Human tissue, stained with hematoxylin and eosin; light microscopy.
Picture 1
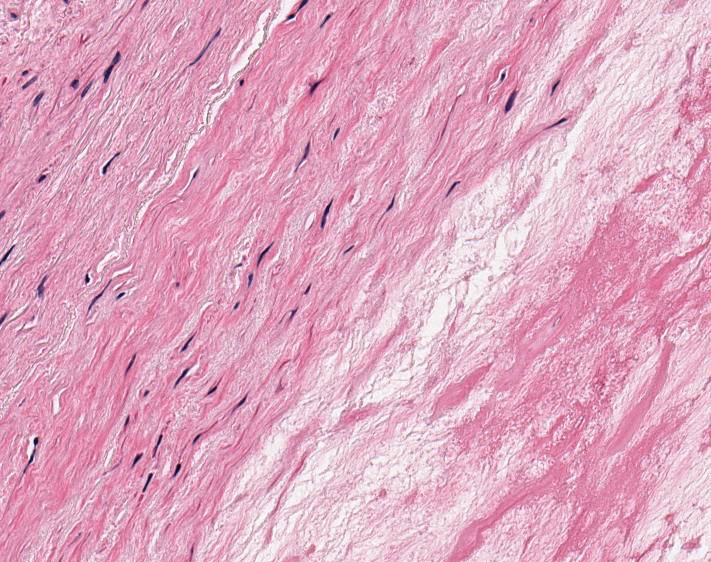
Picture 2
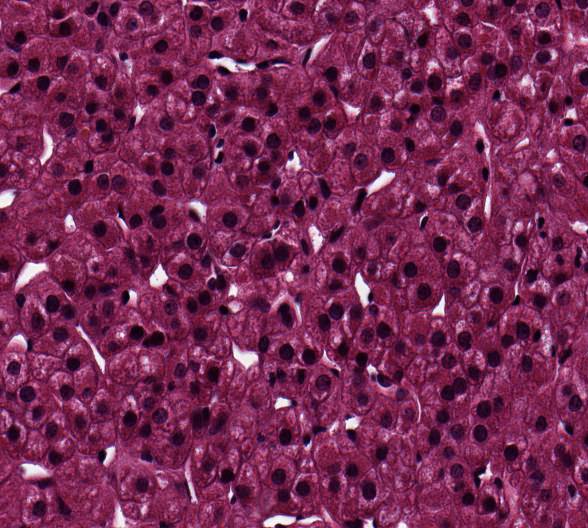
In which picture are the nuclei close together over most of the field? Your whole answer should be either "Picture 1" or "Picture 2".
Picture 2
